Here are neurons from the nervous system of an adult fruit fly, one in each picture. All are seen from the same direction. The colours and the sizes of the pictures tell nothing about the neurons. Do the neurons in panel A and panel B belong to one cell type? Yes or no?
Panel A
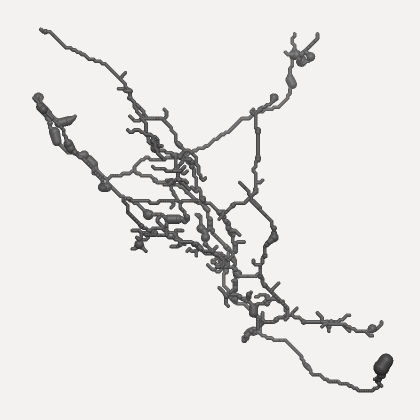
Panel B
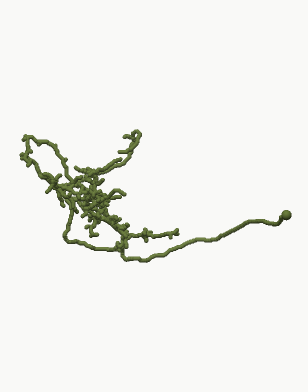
yes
